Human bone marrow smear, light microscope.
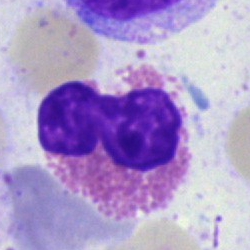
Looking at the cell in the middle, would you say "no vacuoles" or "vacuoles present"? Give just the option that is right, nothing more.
No vacuoles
